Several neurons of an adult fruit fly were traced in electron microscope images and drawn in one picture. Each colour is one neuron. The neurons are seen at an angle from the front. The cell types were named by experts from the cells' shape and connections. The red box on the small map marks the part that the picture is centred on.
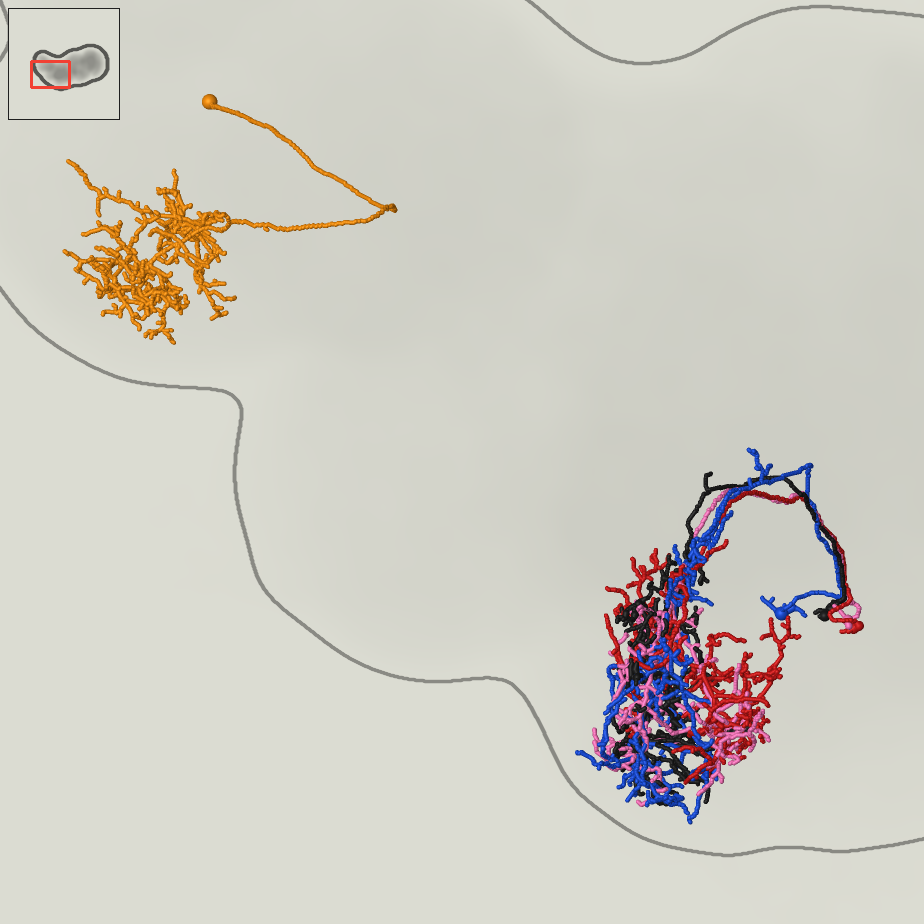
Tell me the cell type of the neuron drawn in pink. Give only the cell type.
IN12B049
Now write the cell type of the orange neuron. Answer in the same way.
IN12B052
